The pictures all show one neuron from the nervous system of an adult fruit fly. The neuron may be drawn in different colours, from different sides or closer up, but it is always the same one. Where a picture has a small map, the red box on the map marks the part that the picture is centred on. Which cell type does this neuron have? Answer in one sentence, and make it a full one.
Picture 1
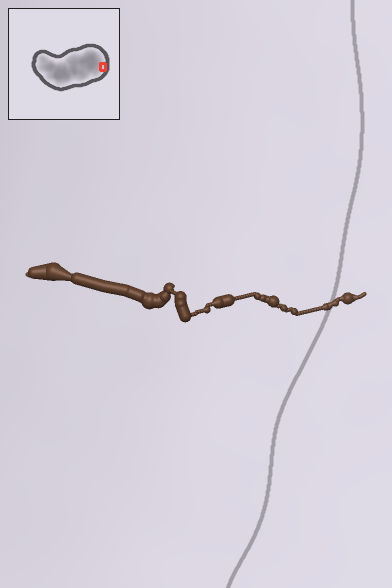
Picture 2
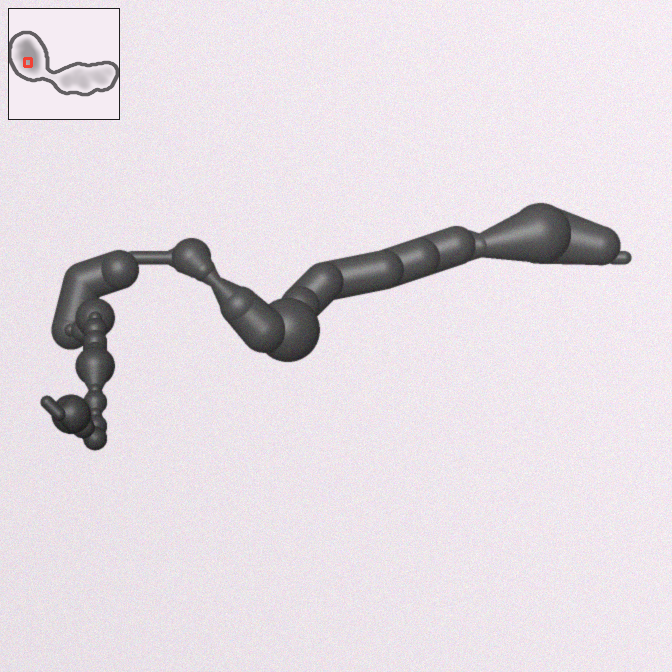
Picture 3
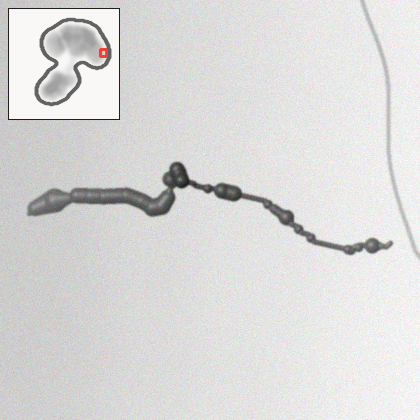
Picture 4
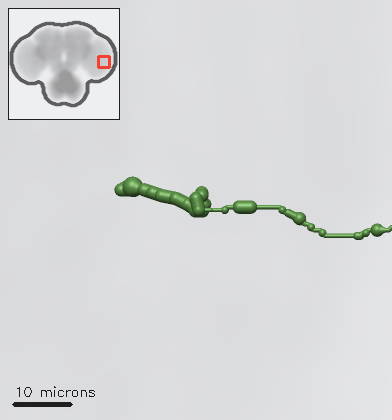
This neuron is recognized as the cell type R8y.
